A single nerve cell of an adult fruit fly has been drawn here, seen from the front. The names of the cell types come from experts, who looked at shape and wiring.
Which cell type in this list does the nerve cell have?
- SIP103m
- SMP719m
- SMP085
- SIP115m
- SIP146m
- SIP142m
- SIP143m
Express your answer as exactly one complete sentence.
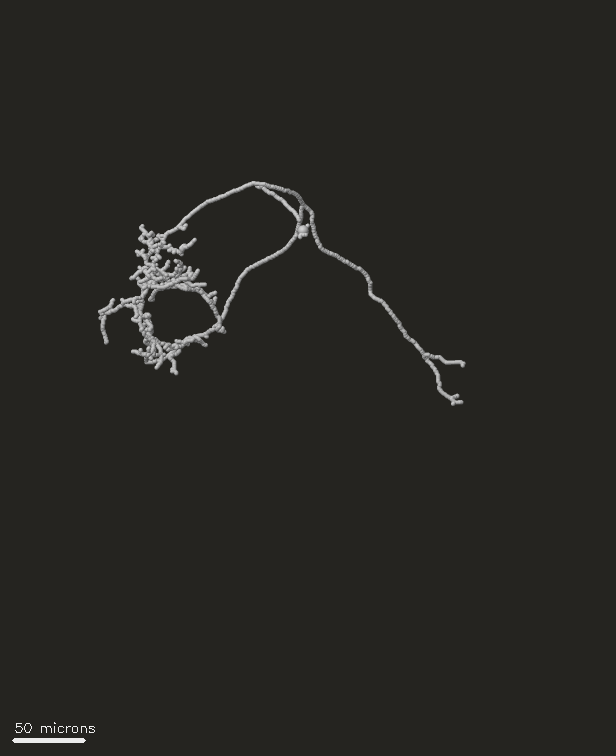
This nerve cell is classified under the cell type SIP146m.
